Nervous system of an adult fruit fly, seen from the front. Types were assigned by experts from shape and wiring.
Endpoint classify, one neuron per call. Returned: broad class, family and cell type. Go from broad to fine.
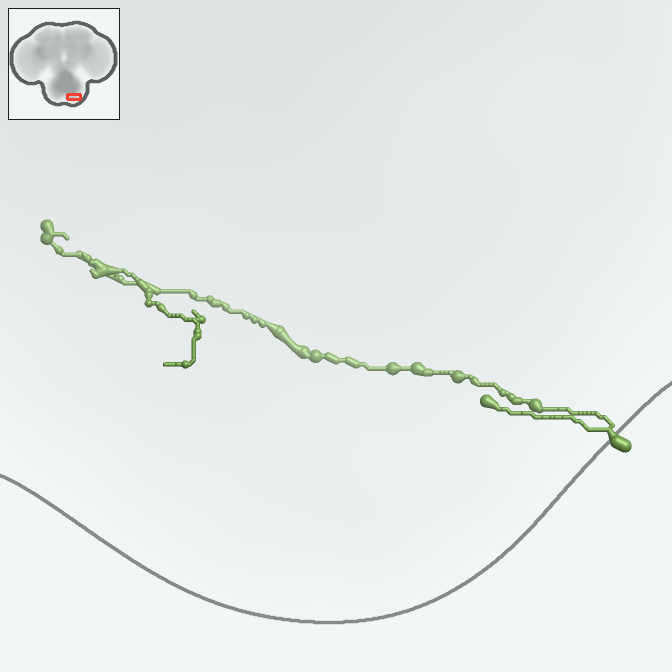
sensory neuron entering the nerve cord; class gustatory; LgLG2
